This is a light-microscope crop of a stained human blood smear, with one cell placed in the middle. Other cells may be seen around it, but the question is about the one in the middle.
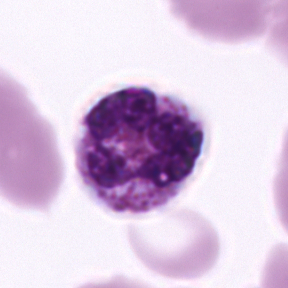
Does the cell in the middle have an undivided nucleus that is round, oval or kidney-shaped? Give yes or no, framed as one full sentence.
No, the nucleus is made up of distinct lobes rather than one piece.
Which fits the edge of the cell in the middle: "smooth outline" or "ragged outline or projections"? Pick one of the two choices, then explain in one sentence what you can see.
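Smooth outline. The cell outline is round and smooth.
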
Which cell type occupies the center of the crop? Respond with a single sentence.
Located at the centre of the crop is an eosinophil.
